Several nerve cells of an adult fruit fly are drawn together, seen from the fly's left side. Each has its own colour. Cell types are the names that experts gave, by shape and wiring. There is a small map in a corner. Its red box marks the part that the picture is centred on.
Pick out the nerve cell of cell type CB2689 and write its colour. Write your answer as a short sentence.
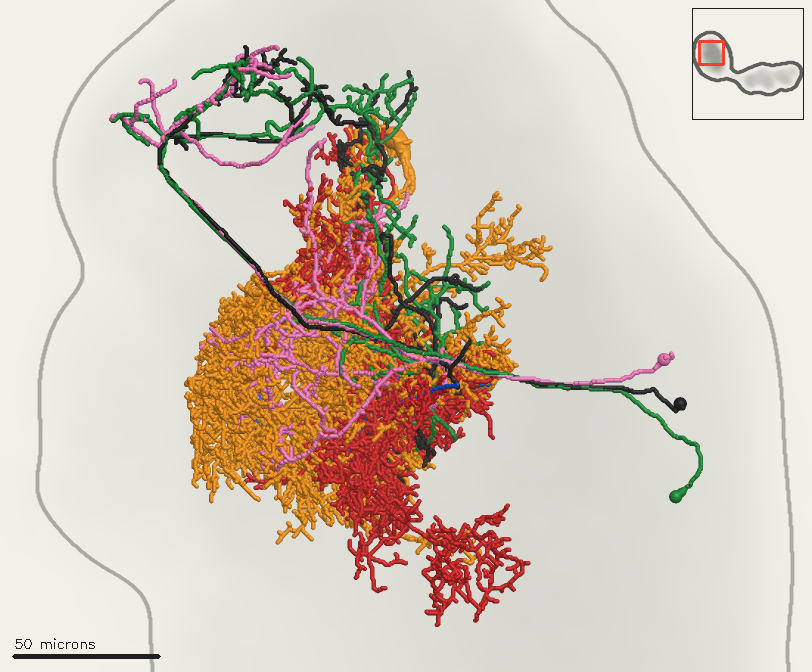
The colour is green.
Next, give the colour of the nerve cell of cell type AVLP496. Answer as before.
The colour is black.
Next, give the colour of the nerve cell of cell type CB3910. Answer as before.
The colour is pink.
